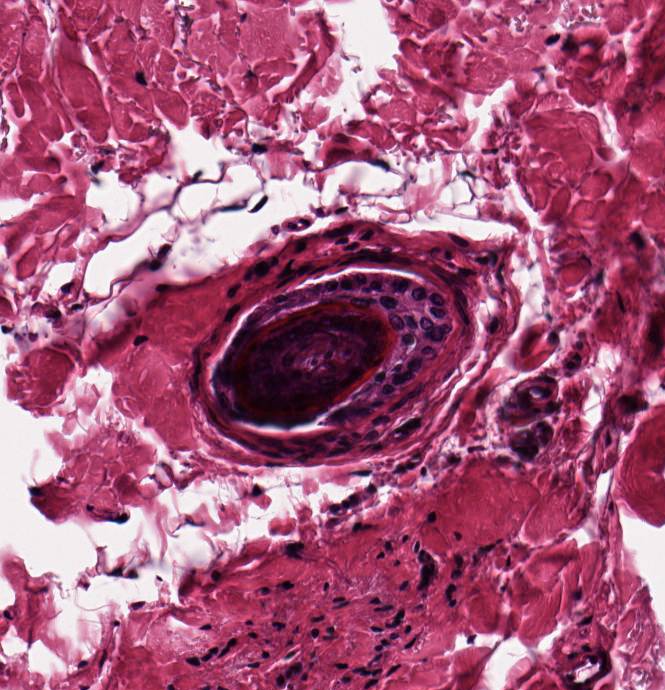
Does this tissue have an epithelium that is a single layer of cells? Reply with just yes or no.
No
